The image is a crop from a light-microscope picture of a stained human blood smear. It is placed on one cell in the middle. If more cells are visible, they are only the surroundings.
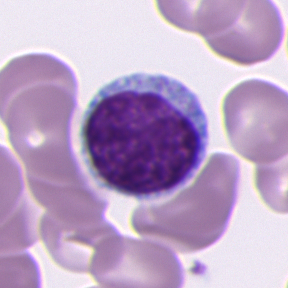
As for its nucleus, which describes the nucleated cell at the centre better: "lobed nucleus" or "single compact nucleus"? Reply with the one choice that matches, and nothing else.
Single compact nucleus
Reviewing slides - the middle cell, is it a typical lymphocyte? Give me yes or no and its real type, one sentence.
Yes, the middle cell in this crop is a typical lymphocyte.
